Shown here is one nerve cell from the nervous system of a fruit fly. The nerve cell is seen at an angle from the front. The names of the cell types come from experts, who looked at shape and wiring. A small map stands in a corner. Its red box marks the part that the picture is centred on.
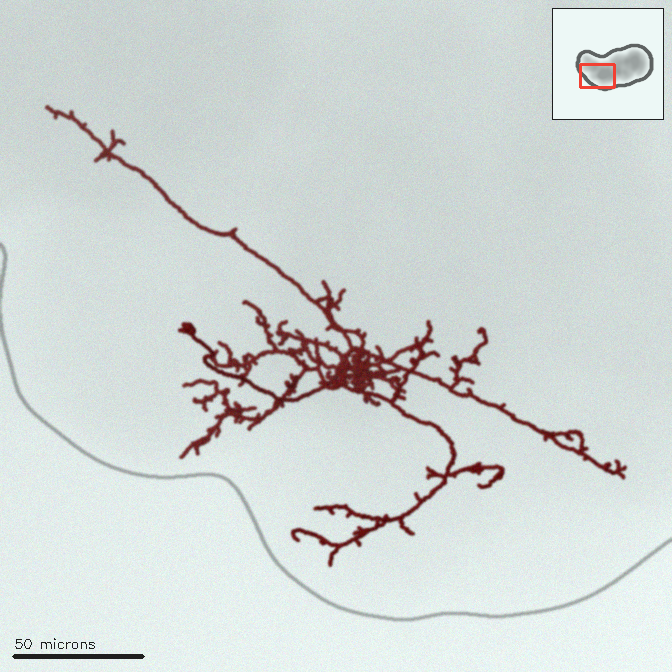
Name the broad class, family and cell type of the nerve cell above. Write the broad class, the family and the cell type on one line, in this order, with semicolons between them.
nerve-cord intrinsic neuron; hemilineage 09B; IN09B046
